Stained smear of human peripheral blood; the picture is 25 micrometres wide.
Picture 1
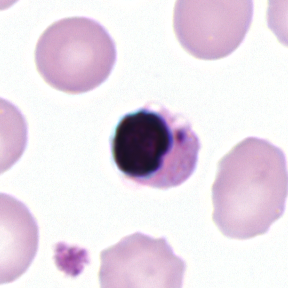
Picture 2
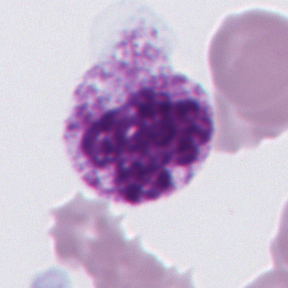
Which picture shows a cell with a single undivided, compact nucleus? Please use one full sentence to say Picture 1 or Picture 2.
In Picture 1, the nucleus of the cell is one compact round, oval or kidney-shaped mass.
